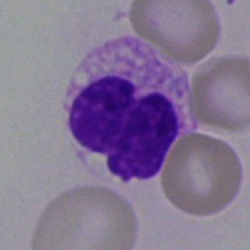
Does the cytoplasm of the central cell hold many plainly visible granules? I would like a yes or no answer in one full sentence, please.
Yes, many granules can be seen in the cytoplasm of the cell.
